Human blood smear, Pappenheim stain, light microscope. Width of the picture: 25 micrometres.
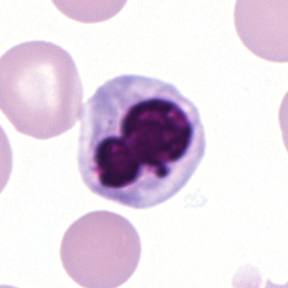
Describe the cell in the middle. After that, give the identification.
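Start with the outline: it is roughly round and smooth. Inside, the larger nuclear lobe lies to the upper right, the smaller to the lower left. Near where they meet, a tiny dark knob juts from the lower edge of the nucleus. The cytoplasm is pale blue-grey. You are looking at a normoblast.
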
